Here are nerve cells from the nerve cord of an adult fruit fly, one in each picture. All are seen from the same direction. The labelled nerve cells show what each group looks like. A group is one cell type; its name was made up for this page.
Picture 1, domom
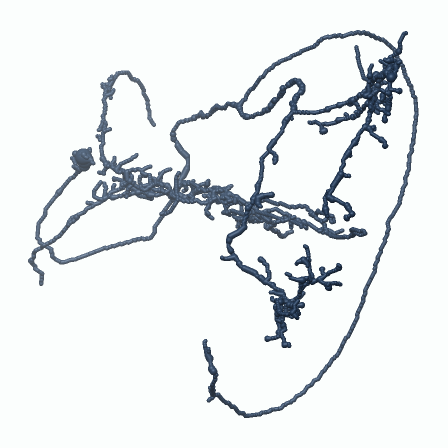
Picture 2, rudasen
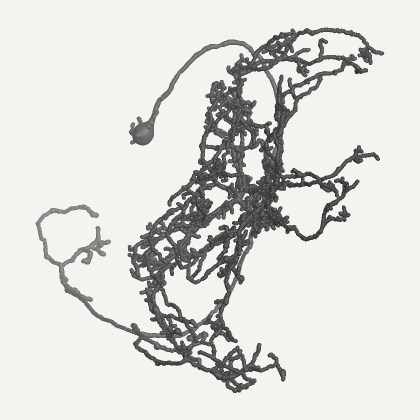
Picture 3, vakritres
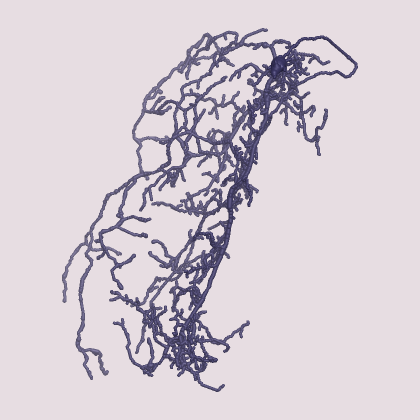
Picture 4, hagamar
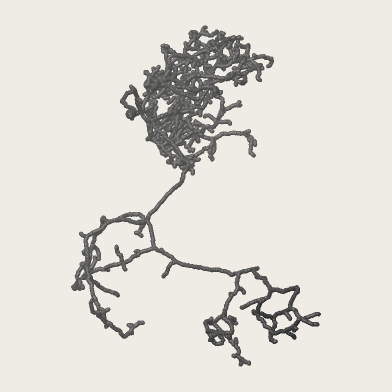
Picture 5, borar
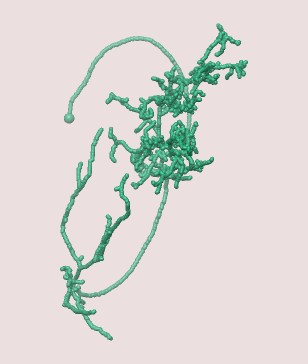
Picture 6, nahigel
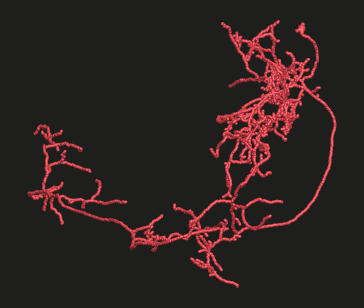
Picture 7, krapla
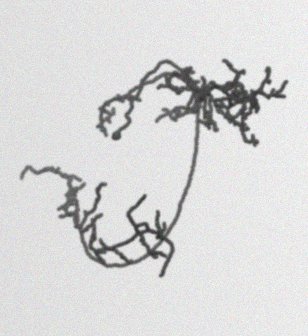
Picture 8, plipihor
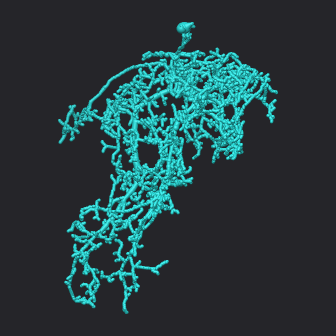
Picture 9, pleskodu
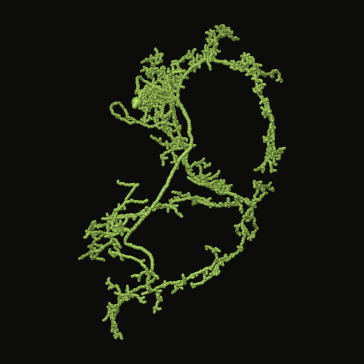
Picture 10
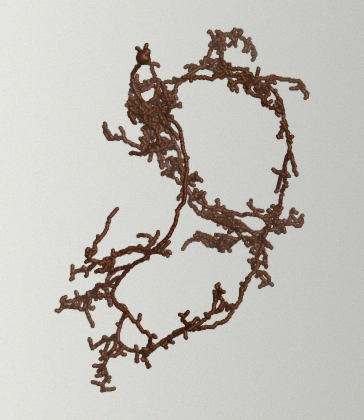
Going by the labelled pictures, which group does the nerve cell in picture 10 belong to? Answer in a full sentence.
It belongs to pleskodu.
